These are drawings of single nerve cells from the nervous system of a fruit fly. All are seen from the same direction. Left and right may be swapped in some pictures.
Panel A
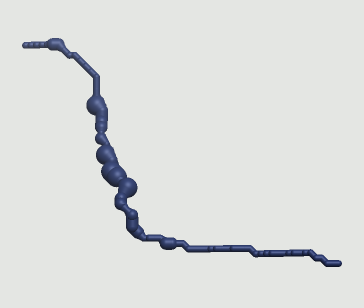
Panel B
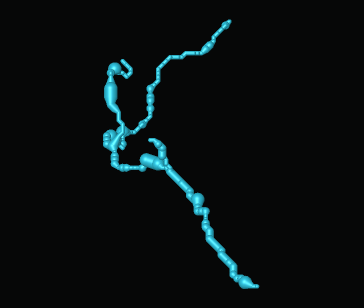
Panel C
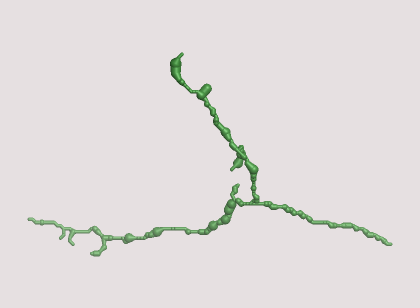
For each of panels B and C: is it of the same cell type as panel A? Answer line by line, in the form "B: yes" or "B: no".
B: no
C: yes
